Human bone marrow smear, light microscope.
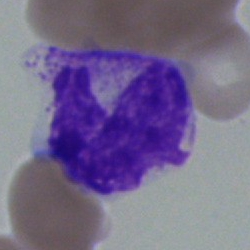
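Metamyelocyte, centre. Deep V-shaped notch cuts into the nucleus from its top edge. Nucleus fills most of the cell. Chromatin dense, dark purple, coarsely clumped. Upper-left cell edge ragged, with granules lying just outside it.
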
